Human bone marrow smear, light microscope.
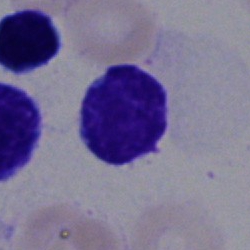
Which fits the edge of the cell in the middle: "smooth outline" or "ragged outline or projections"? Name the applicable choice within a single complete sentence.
This cell's outline is not smooth but rough.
